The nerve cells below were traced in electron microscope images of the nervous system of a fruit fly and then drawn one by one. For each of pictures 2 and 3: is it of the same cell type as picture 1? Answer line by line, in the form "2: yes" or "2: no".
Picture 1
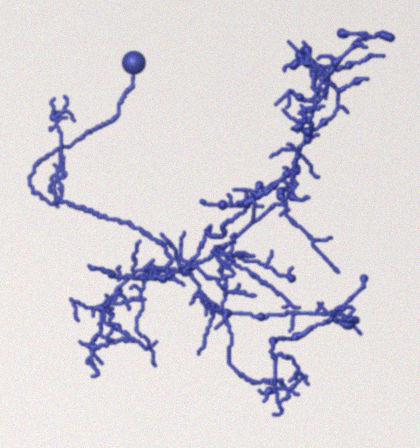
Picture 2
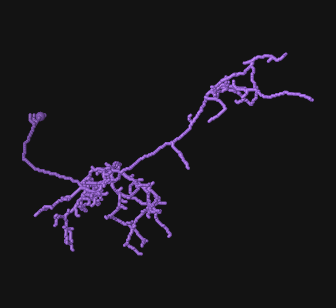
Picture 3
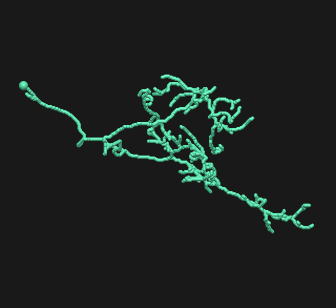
2: no
3: no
